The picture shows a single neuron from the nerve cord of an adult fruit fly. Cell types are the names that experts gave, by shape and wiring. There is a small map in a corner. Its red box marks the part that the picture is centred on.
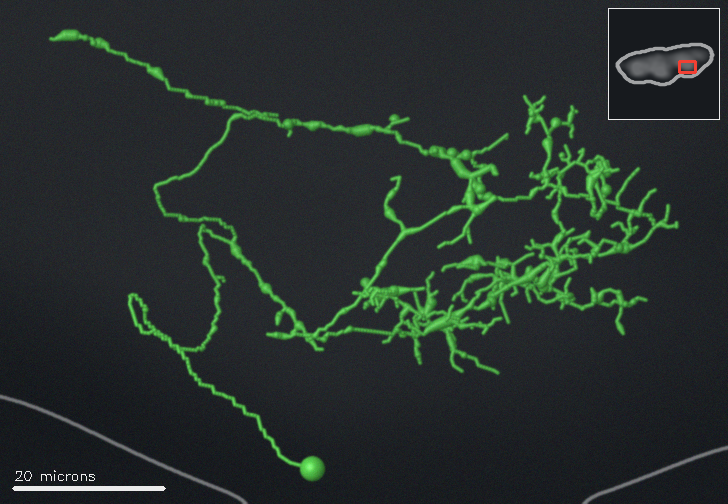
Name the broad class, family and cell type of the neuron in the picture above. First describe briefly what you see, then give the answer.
By the scale bar it is about 85 microns wide in this view. The picture shows dozens of branch ends. This is a nerve-cord intrinsic neuron. The family is hemilineage 14A. Its cell type is IN14A108.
